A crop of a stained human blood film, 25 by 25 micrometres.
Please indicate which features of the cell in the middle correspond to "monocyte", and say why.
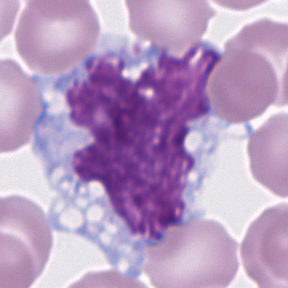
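Consistent with a monocyte, the cytoplasm contains numerous clear round vacuoles, most densely packed in the lower left of the cell.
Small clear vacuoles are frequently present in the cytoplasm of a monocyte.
The nucleus is irregular and folded, with a ragged, lobed margin, and its chromatin is deep purple with a streaky, folded texture. The cytoplasm is pale grey-blue.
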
